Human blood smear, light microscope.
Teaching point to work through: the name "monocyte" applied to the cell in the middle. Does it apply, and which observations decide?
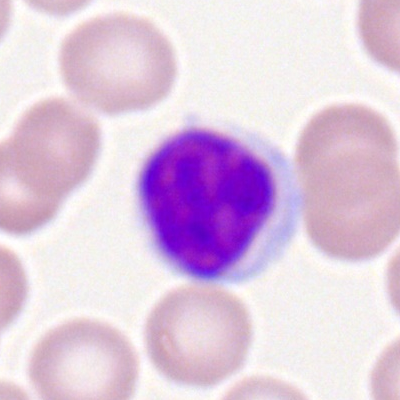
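Starting at the edge, I see a roughly round, smooth outline. The chromatin is dark purple and clumped, with paler patches between the clumps. Around the nucleus there is only a scant rim of pale blue cytoplasm, and I can make out no distinct granules in it. Red cells surround the cell, the nearest lying just to its right.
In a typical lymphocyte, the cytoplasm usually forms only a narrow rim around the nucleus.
That scant pale blue rim matches, so it speaks for lymphocyte. Weighing it up, I would call this cell a lymphocyte, not a monocyte.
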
